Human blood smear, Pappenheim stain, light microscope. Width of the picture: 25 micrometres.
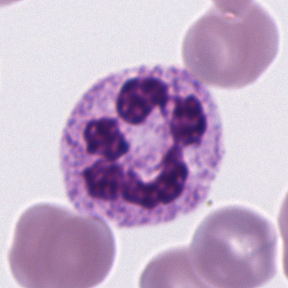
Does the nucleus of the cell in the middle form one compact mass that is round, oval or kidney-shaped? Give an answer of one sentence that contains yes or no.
No, there are two or more separate lobes forming the nucleus.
